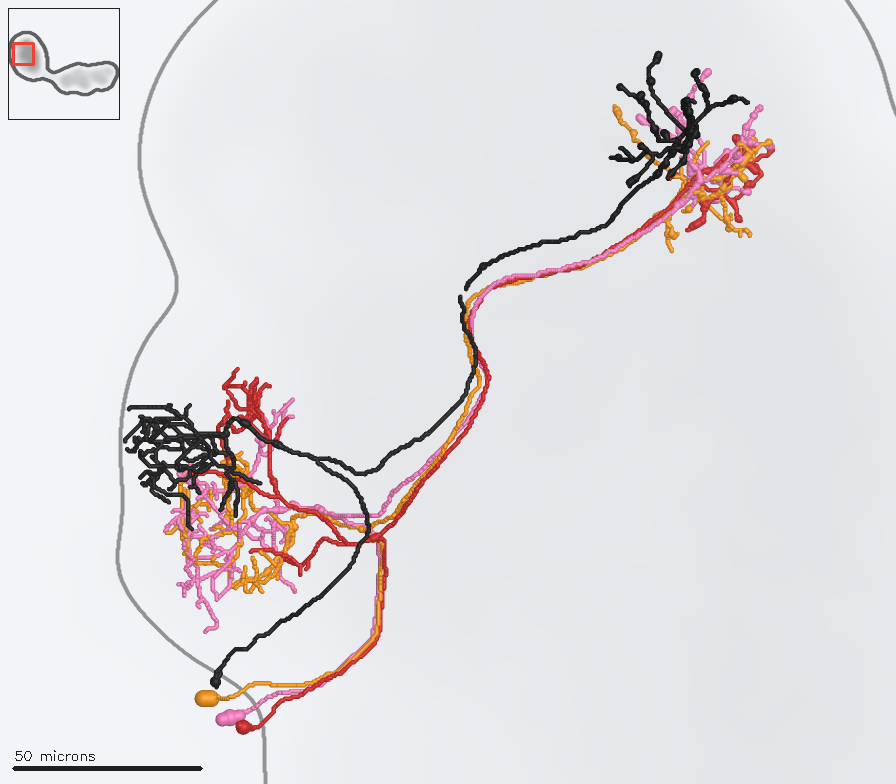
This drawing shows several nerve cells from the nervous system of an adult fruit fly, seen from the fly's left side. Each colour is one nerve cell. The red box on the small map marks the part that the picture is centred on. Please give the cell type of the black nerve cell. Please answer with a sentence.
The cell type is M_vPNml68.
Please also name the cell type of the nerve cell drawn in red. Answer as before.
The cell type is M_vPNml75.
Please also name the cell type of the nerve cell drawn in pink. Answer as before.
The cell type is M_vPNml76.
